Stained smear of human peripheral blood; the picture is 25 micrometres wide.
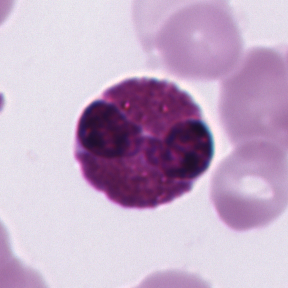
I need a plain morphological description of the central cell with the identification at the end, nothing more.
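The cell has a round outline. Its nucleus has two lobes, one at the left and one at the right of the cell, joined by a thinner band across the middle. The granular cytoplasm is reddish-purple. This is an eosinophil.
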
